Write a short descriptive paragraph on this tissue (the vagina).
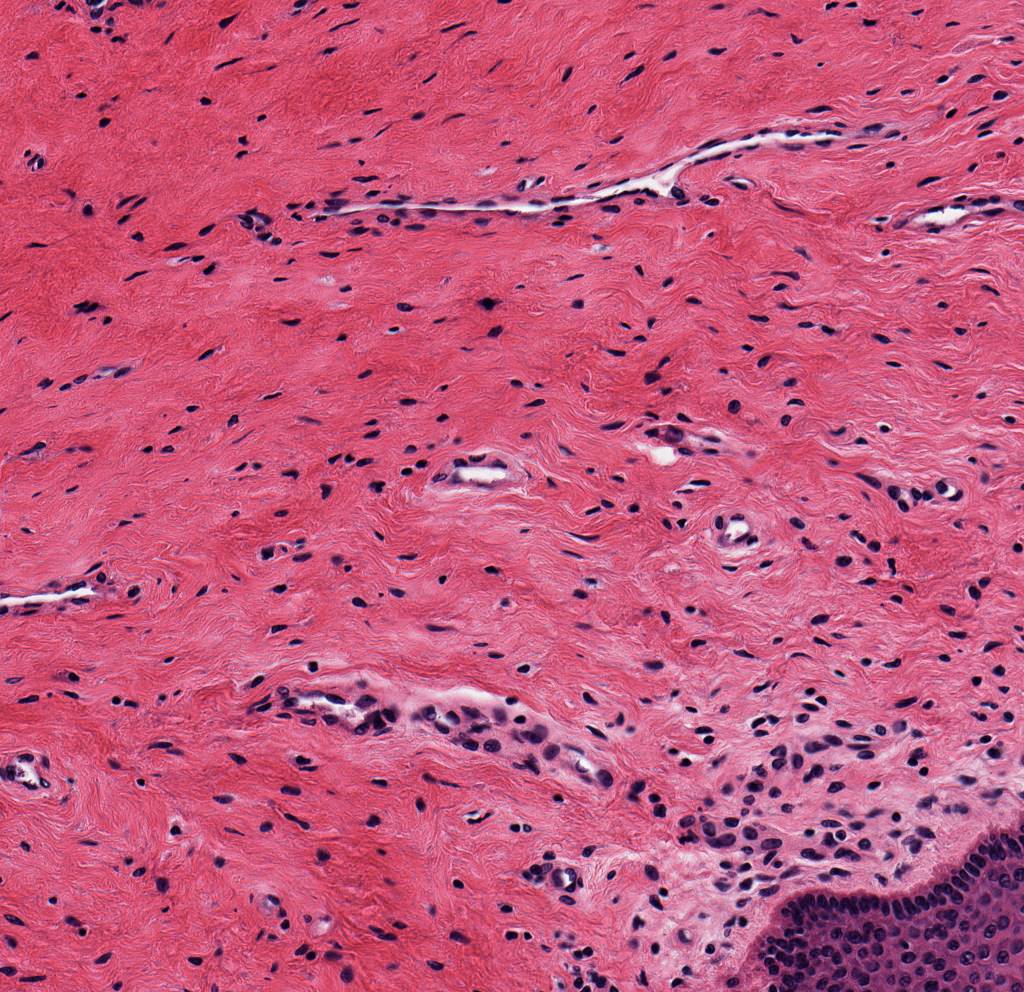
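Epithelium is confined to the bottom right corner, where its basal layer shows crowded, darkly stained nuclei. The stroma just above it is paler and more cellular than elsewhere. Stromal nuclei are small, dark, oval to spindle shaped, with little visible cytoplasm.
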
